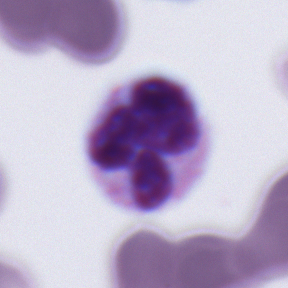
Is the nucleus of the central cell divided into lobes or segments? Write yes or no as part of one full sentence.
Yes, the nucleus is formed of separate segments rather than one mass.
